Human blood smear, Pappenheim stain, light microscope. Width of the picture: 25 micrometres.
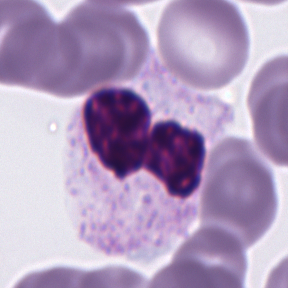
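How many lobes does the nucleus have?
I count two, joined by a narrow connection.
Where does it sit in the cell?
In the upper half, leaving more cytoplasm below.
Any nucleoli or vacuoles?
None that I can see.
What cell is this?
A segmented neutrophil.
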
